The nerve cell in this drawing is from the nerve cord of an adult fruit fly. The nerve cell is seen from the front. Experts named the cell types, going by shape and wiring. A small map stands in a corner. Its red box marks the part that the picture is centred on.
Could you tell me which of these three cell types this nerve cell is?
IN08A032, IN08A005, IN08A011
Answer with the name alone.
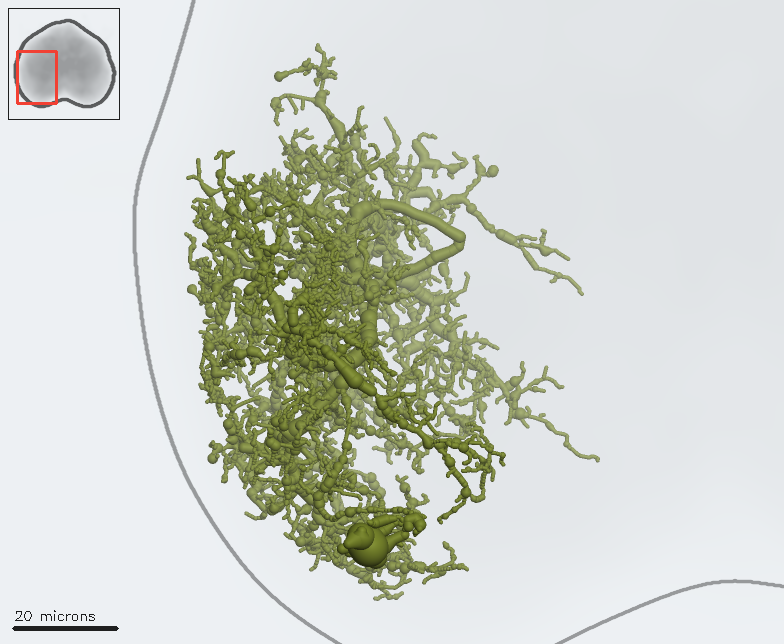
IN08A005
